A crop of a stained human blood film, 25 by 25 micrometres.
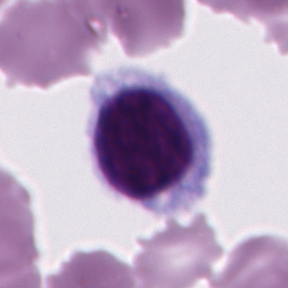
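Hairy cell, the one in the middle of this stained peripheral blood smear. Its nucleus is round to oval, with no indentation or lobes, and the chromatin is dense, dark purple and coarsely clumped. The pale blue-grey cytoplasm makes a rim that's thin on the left and wider to the right and lower right, with just faint, fine speckling and no coarse granules. The cell comes to about 14 by 11 micrometres and the nucleus about 10 by 8 micrometres, taking up about 60% of the cell's area.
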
